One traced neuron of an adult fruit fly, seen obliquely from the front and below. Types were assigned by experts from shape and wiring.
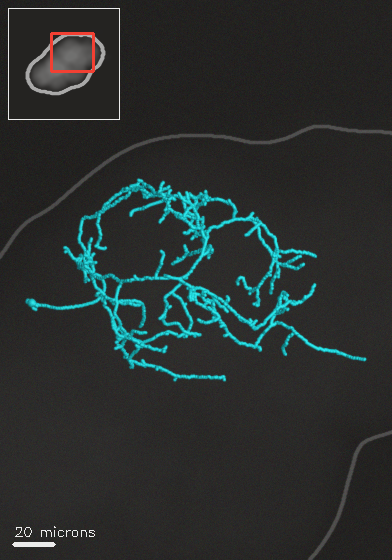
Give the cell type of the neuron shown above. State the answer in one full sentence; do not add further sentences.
To the cell type IN03A051 belongs this neuron.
